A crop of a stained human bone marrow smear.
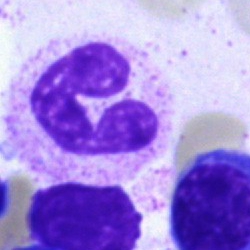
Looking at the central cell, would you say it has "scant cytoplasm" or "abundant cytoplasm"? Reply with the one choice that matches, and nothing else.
Abundant cytoplasm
